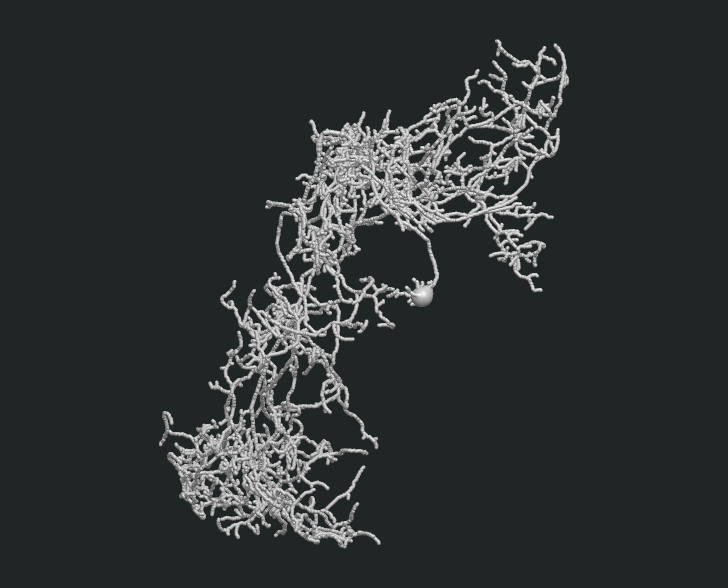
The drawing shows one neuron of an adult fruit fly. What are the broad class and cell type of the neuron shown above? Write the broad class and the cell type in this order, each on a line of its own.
central-brain intrinsic neuron
PLP211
